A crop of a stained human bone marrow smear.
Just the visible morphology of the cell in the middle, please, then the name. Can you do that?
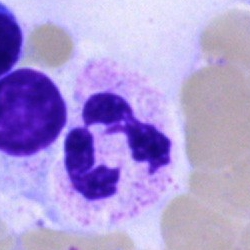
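Nuclear lobes curve around a pale central area, and the chromatin is dark purple and dense. Cytoplasm is plentiful and pale, with fine pink-violet granules scattered through it. Segmented neutrophil.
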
